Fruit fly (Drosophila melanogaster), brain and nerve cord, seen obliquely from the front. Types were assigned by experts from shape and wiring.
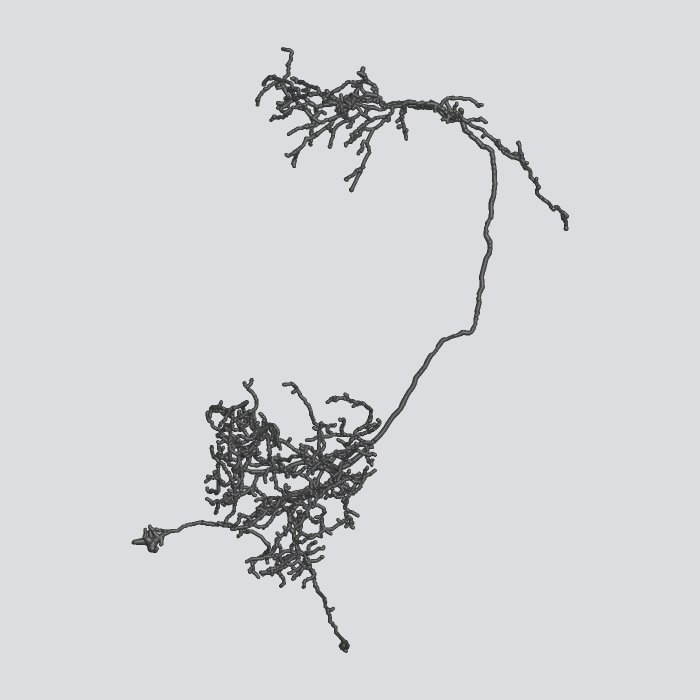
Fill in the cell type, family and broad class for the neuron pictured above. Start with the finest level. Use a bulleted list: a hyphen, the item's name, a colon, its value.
- cell type: M_l2PNm14
- family: hemilineage ALl1_ventral
- broad class: central-brain intrinsic neuron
